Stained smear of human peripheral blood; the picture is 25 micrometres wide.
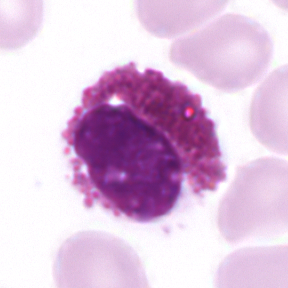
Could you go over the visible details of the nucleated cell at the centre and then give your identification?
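Measuring about 14 micrometres across, the cell has its nucleus off-centre toward the lower left. The granules are reddish-pink. A few loose granules lie outside the cell at its lower left, and a single small bright red dot sits in the cytoplasm at the upper right. The cell is an eosinophil.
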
